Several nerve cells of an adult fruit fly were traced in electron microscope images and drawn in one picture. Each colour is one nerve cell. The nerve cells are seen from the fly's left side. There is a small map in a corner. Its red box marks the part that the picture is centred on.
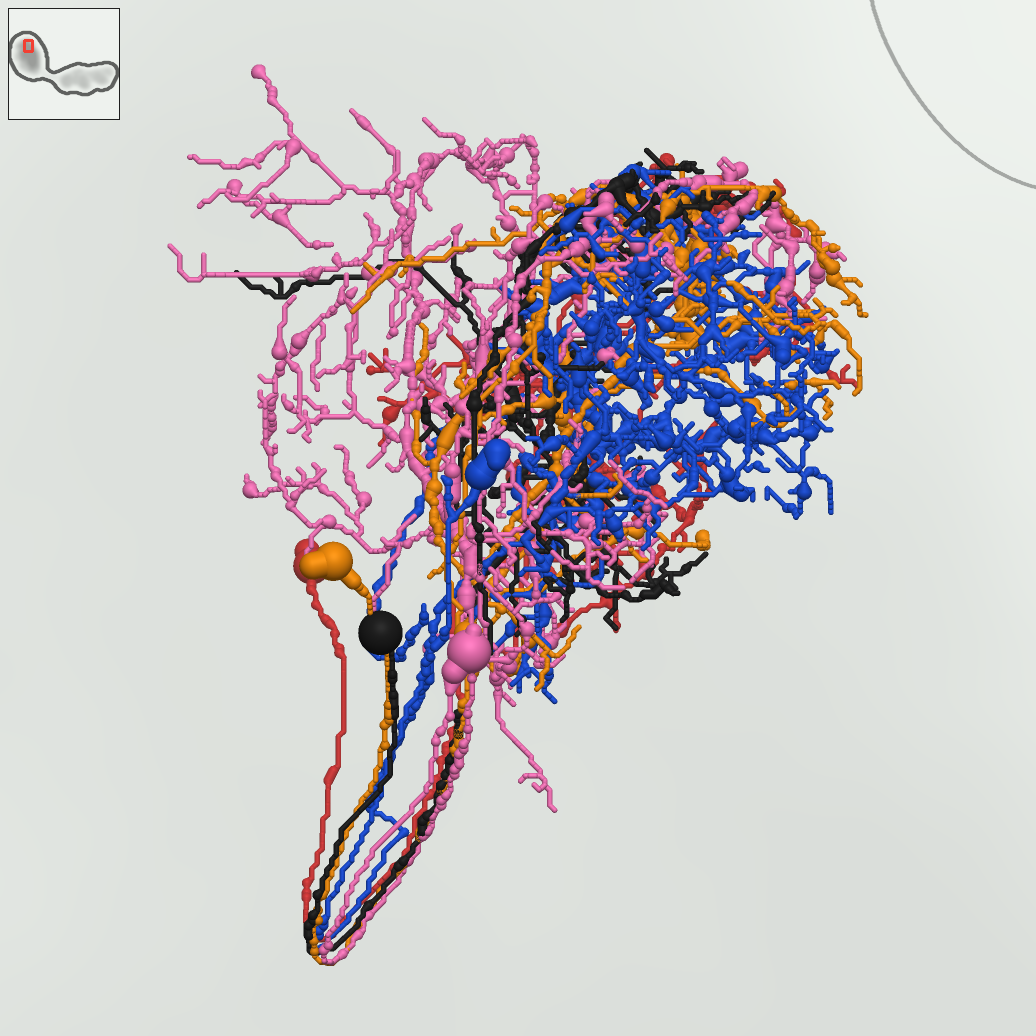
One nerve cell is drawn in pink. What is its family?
hemilineage LHl4_dorsal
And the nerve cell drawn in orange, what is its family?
hemilineage LHl4_dorsal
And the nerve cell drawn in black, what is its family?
hemilineage LHl4_dorsal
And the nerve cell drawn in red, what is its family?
hemilineage LHl4_dorsal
